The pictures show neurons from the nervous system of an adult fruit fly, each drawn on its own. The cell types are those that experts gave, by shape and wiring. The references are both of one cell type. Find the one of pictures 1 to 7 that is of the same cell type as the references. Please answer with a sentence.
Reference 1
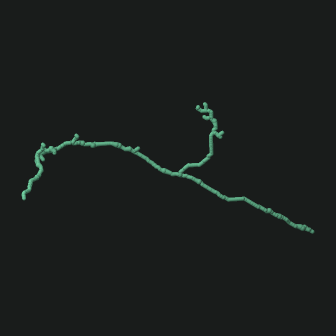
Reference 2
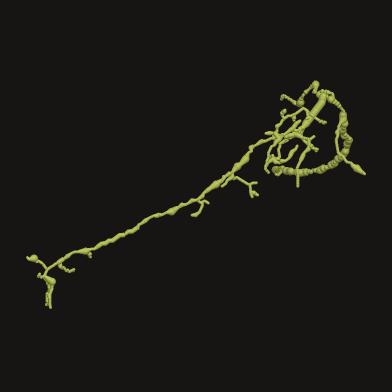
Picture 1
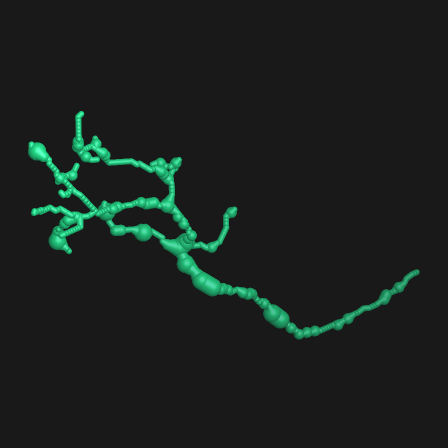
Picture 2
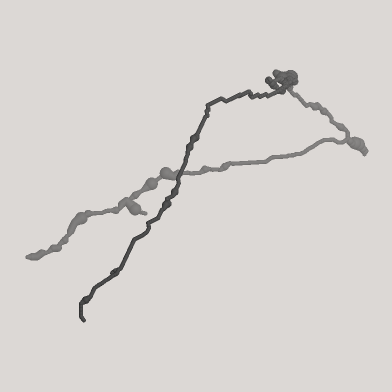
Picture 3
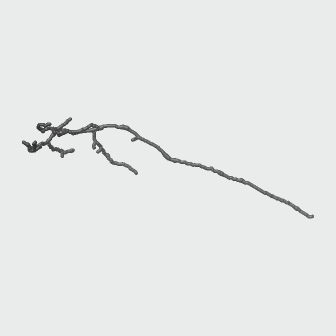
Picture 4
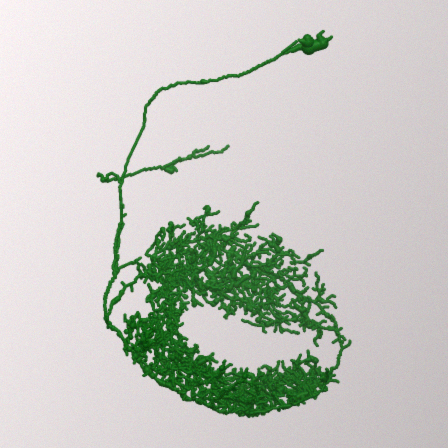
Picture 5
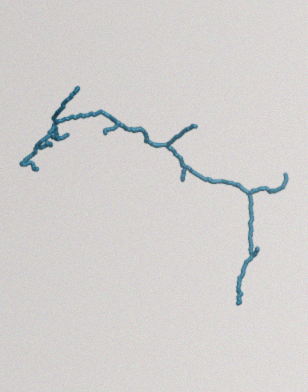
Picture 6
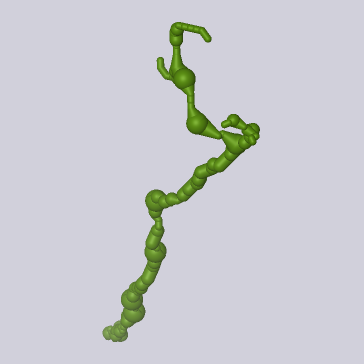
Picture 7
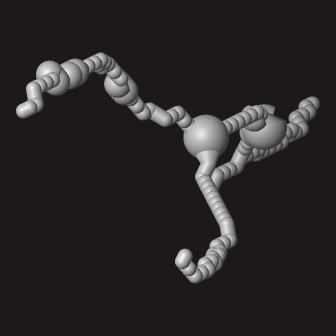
The neuron in picture 3 is of the same cell type.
